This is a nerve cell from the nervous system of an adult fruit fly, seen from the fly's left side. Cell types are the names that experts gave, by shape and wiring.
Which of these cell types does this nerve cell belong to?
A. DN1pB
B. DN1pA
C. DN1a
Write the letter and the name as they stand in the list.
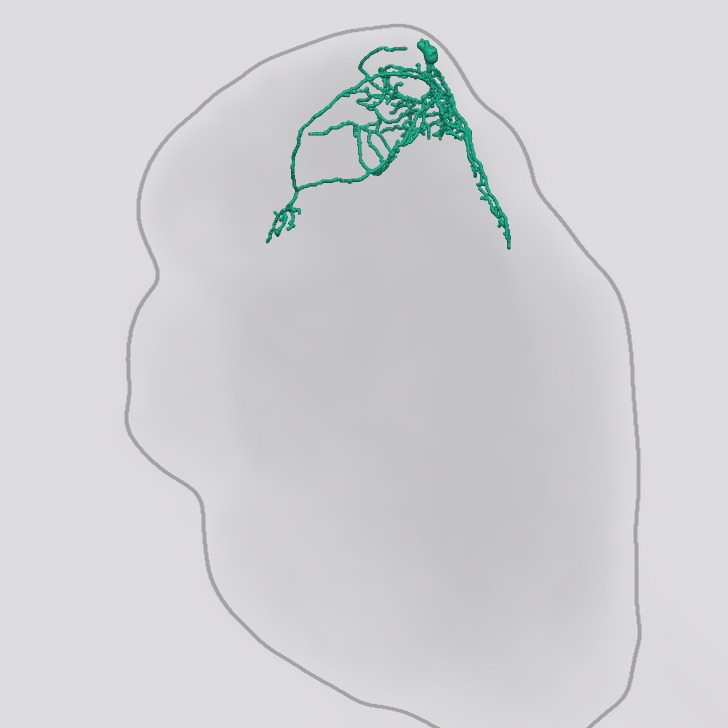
A. DN1pB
